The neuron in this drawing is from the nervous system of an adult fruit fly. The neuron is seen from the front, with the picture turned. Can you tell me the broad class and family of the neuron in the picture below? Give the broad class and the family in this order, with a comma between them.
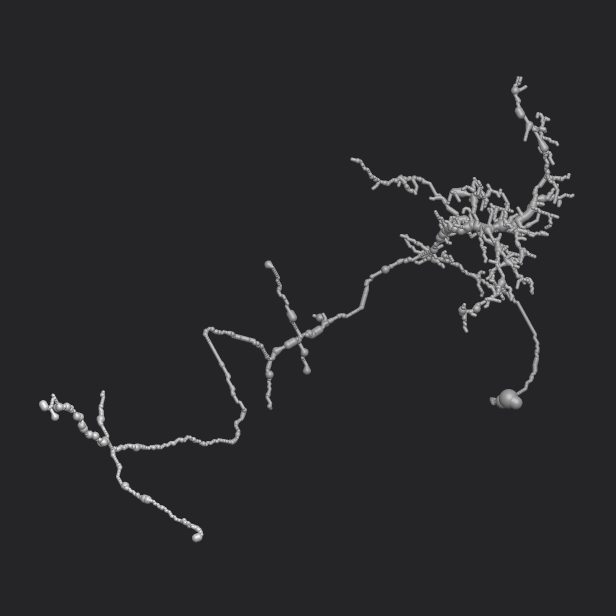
nerve-cord intrinsic neuron, hemilineage 19B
